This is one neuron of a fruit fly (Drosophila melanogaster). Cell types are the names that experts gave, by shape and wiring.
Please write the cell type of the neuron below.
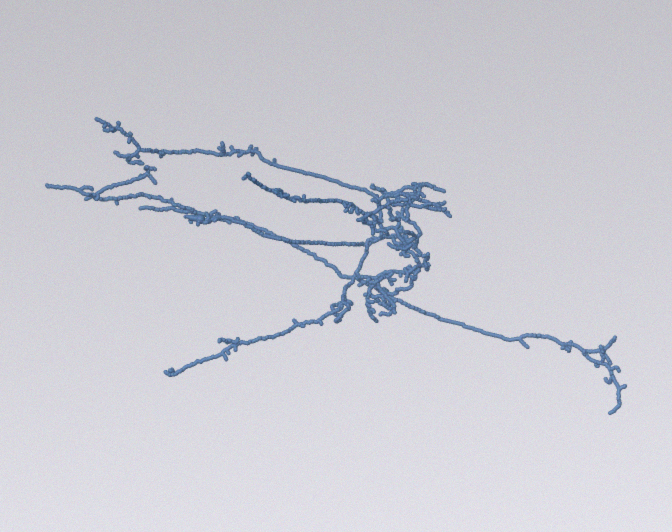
IN00A026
